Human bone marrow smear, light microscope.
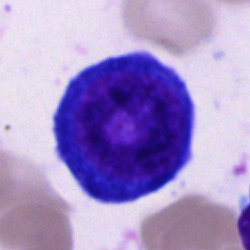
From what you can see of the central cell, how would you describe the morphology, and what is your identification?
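Around the nucleus, the cytoplasm forms only a narrow rim of deep blue. Neither granules nor vacuoles are seen in this cytoplasm. In the centre of the nucleus sits a single pale lilac area. The cell is a proerythroblast.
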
